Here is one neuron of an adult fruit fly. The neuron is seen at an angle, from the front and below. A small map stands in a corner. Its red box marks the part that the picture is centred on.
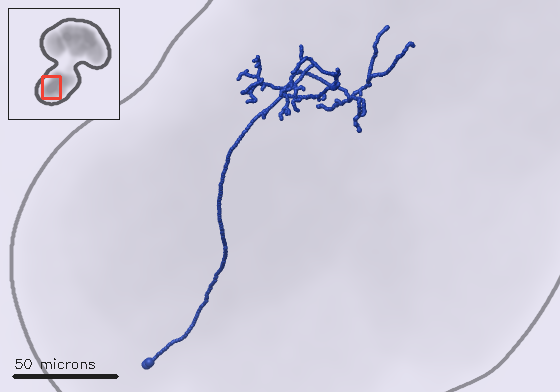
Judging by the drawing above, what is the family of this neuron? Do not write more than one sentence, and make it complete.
In family terms, the neuron is hemilineage 06A.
